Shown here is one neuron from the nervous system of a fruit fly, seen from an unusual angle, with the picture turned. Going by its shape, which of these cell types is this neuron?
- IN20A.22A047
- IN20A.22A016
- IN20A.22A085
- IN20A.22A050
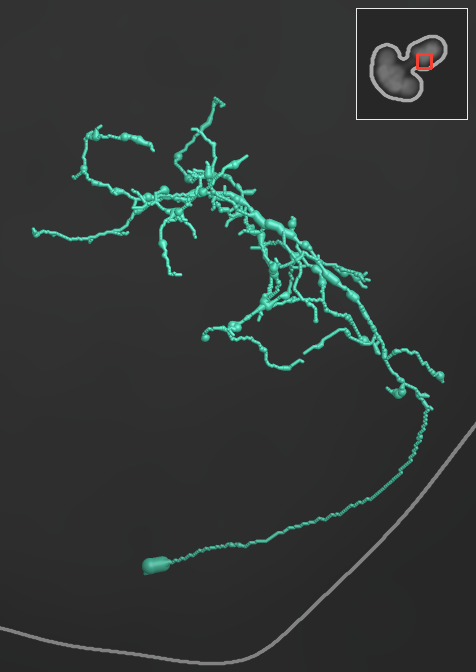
IN20A.22A085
